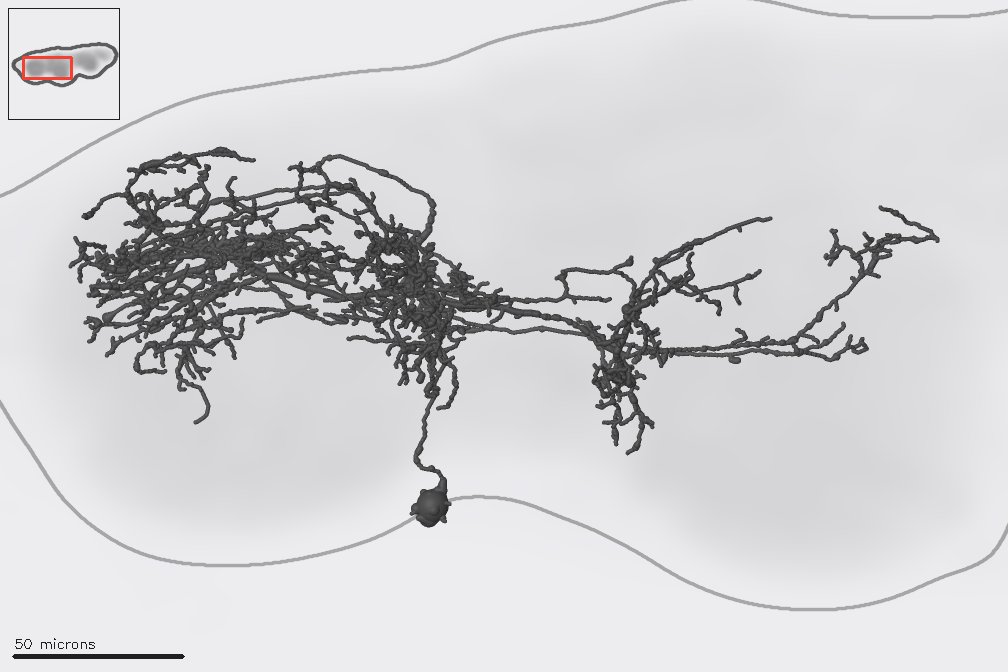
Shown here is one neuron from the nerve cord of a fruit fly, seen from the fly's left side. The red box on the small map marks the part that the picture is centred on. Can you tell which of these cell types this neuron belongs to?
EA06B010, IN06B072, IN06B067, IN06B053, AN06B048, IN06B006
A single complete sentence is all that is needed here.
For this neuron, the cell type is IN06B006.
